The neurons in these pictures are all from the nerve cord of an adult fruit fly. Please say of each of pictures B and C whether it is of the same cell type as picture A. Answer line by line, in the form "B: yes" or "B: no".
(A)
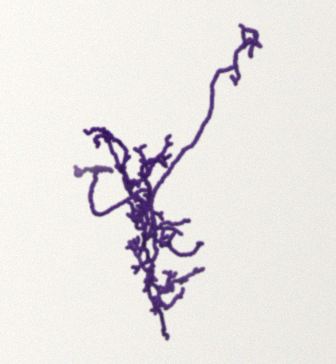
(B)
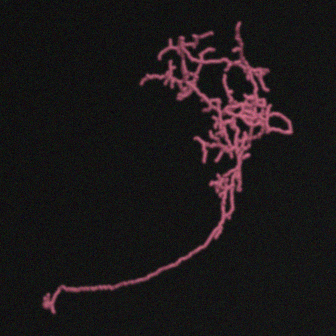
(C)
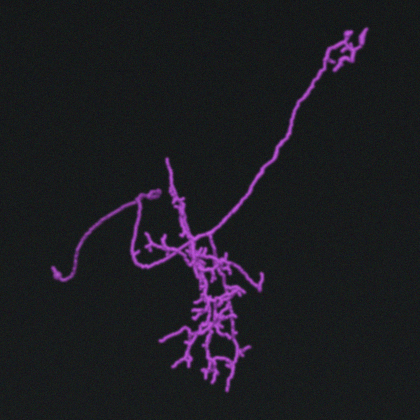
B: no
C: yes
